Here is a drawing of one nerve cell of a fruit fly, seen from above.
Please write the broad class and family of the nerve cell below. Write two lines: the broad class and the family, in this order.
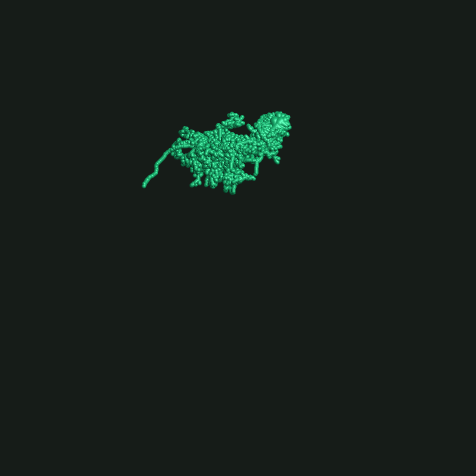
motor neuron of the nerve cord
hemilineage 18X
